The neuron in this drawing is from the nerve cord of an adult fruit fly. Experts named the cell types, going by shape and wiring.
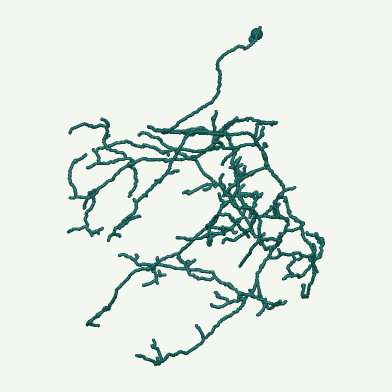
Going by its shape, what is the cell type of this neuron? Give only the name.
IN03A068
